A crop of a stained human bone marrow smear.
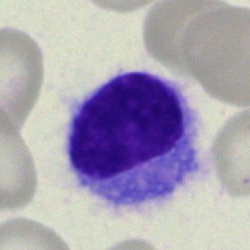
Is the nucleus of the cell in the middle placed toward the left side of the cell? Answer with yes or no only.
Yes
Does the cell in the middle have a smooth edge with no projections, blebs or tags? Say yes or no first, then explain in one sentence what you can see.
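No. The cytoplasmic margin is fuzzy and ragged with fine irregular projections.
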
